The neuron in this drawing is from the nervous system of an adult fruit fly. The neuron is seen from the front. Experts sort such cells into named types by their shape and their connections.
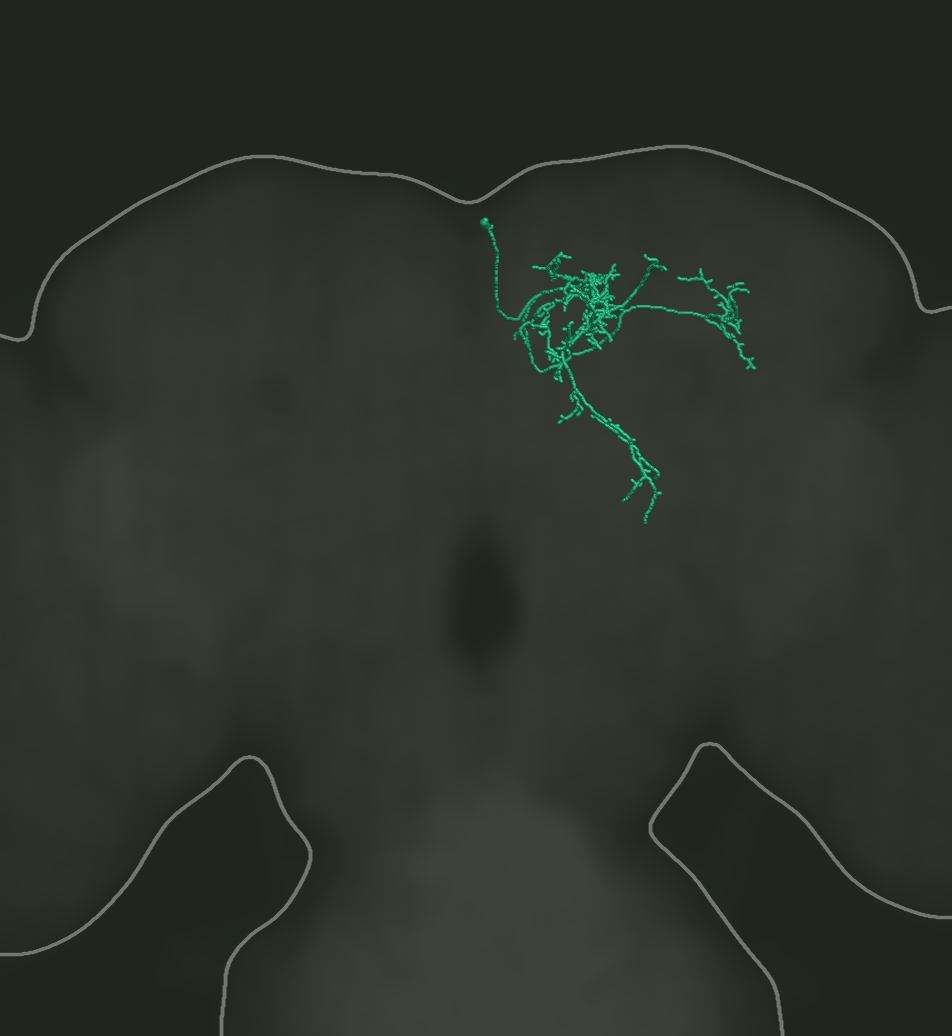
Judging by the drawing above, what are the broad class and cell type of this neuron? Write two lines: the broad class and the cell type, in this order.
central-brain intrinsic neuron
SIP081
